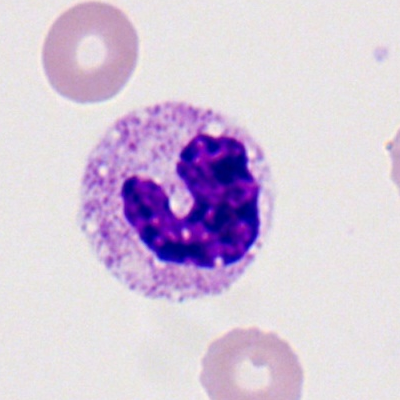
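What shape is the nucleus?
A single curved band, bent into a horseshoe, with the hollow opening toward the top.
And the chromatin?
Dark purple, coarsely clumped.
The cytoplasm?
Filled with fine pink-violet granules.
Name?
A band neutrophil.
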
